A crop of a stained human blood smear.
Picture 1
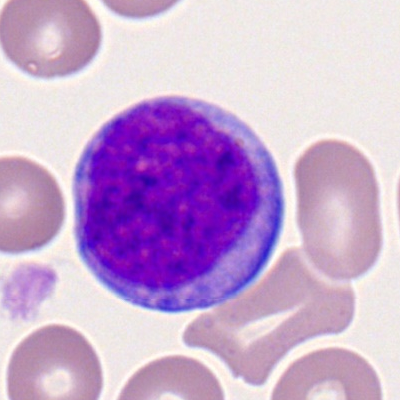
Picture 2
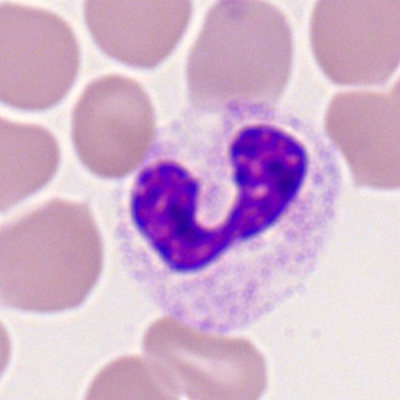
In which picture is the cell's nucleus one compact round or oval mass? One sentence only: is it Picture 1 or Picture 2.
Picture 1 contains the cell with a nucleus gathered into one compact round or oval mass.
